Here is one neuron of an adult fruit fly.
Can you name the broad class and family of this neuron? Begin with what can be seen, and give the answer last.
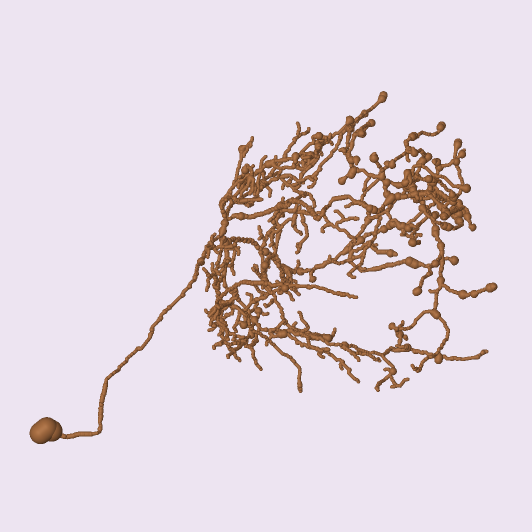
Its cell body lies at the lower left of the picture. As drawn here it is wider than it is tall. Its broad class is nerve-cord intrinsic neuron. Its family is hemilineage 13B.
